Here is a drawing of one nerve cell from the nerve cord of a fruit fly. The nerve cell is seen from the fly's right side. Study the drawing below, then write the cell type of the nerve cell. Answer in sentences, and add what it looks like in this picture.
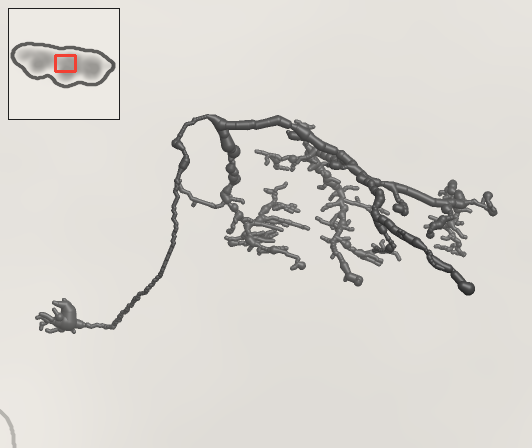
Its cell type is IN03B066. This is a nerve-cord intrinsic neuron. The picture shows dozens of branch ends. In this view it is wider than it is tall.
